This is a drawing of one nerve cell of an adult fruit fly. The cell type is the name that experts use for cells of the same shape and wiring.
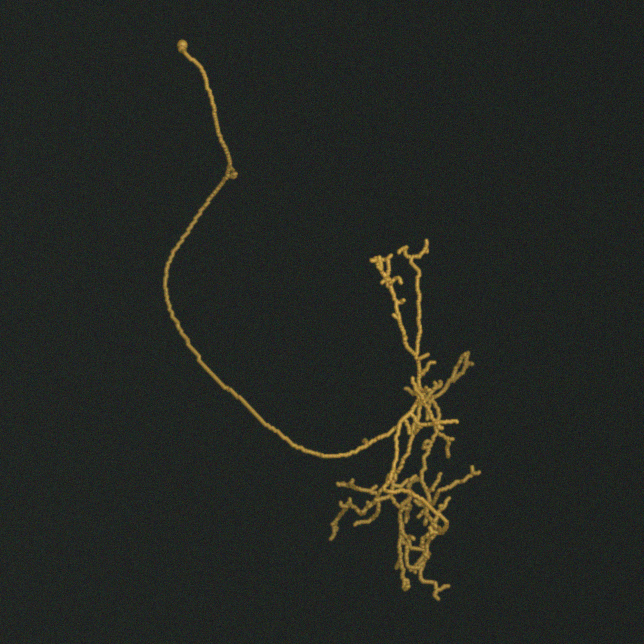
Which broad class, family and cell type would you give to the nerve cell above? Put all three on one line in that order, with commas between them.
nerve-cord intrinsic neuron, hemilineage 01A, IN01A076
